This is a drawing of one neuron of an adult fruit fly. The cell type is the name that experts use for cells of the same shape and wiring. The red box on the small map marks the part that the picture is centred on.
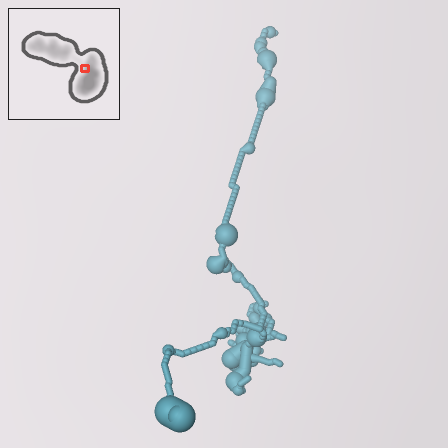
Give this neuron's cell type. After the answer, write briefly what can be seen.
Its cell type is T5c. Its broad class is optic-lobe intrinsic neuron. Its cell body lies at the bottom of the picture. In this view it is more than twice as tall as it is wide.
